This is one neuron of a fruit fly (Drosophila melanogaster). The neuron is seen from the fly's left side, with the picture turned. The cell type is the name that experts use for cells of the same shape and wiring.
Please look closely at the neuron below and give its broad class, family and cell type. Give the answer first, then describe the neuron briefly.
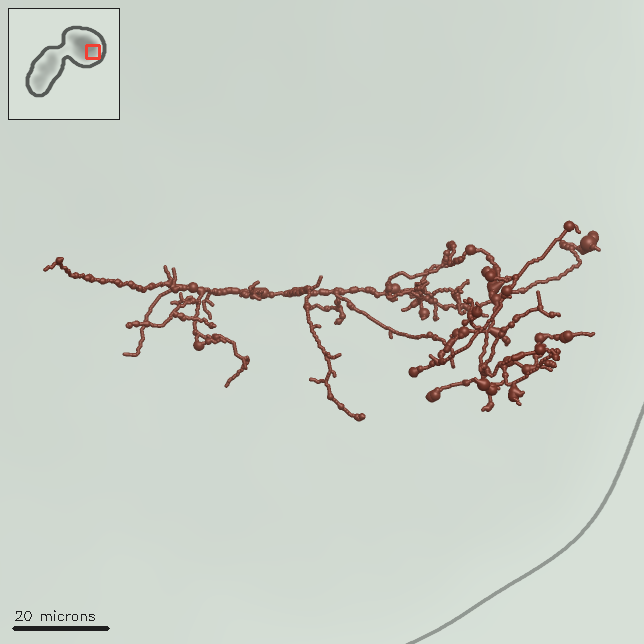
Its broad class is central-brain intrinsic neuron. The family is hemilineage SLPad1_anterior. It is of cell type SLP162. The cell body is on the right of the picture. From left to right in the picture it spans about 120 microns. Dozens of branch ends can be seen.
